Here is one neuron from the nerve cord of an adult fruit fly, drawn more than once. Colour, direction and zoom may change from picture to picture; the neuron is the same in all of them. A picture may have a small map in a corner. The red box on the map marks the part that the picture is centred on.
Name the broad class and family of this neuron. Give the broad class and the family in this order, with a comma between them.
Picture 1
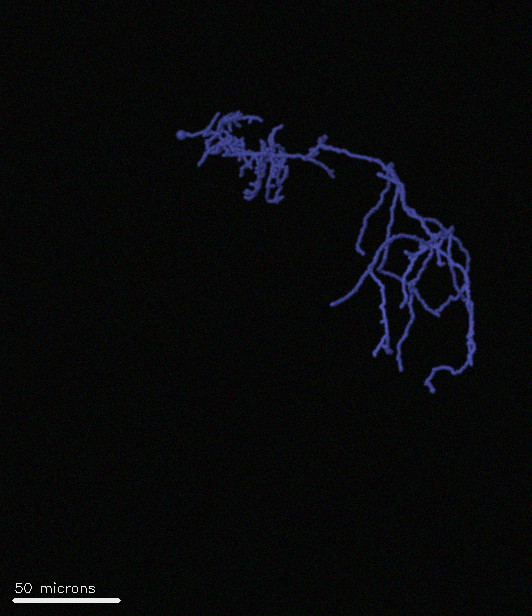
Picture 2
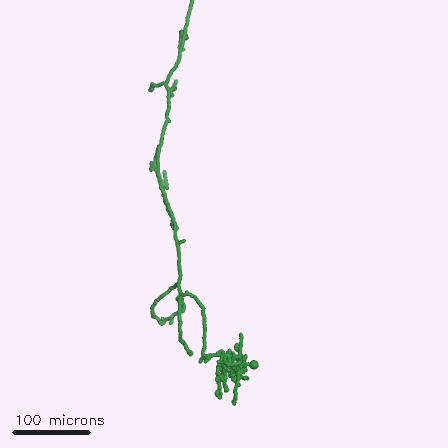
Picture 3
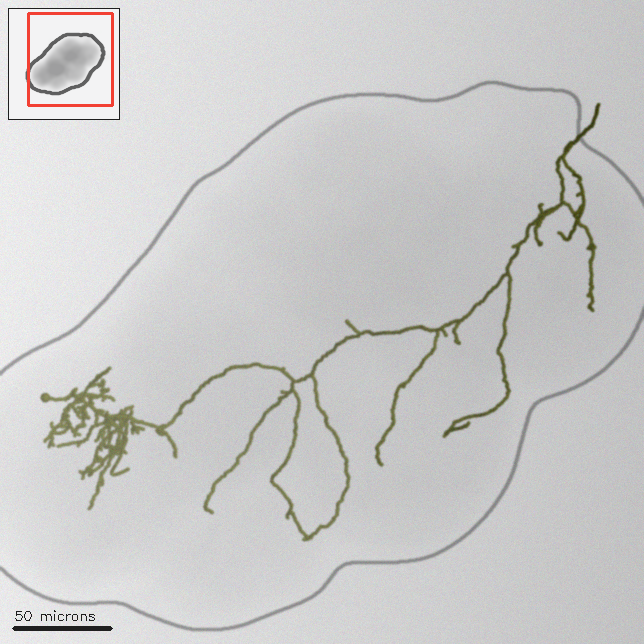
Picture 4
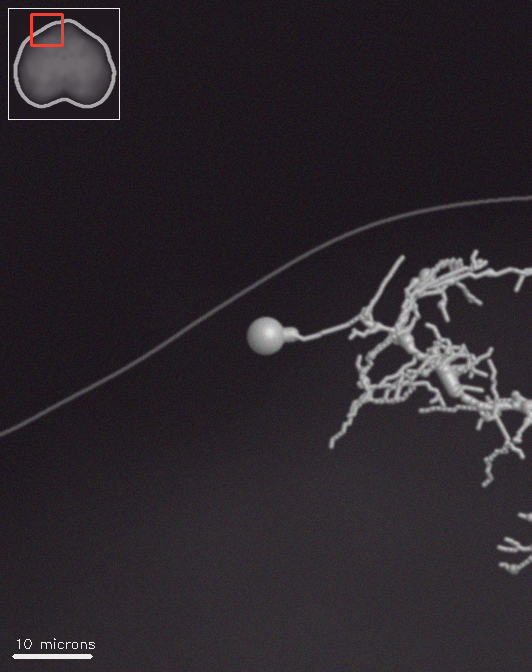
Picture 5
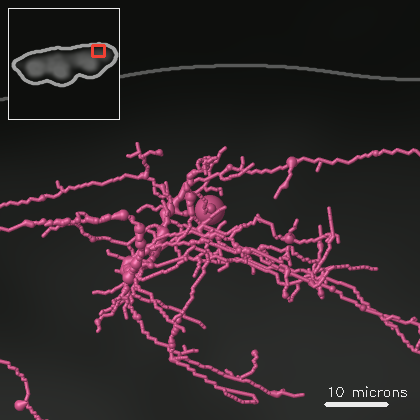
ascending neuron, hemilineage 19B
